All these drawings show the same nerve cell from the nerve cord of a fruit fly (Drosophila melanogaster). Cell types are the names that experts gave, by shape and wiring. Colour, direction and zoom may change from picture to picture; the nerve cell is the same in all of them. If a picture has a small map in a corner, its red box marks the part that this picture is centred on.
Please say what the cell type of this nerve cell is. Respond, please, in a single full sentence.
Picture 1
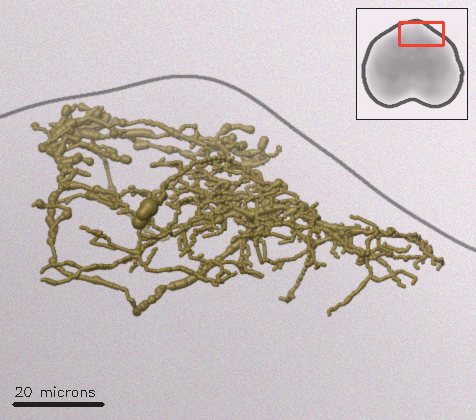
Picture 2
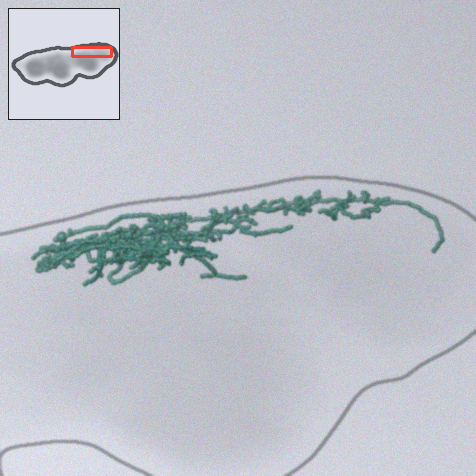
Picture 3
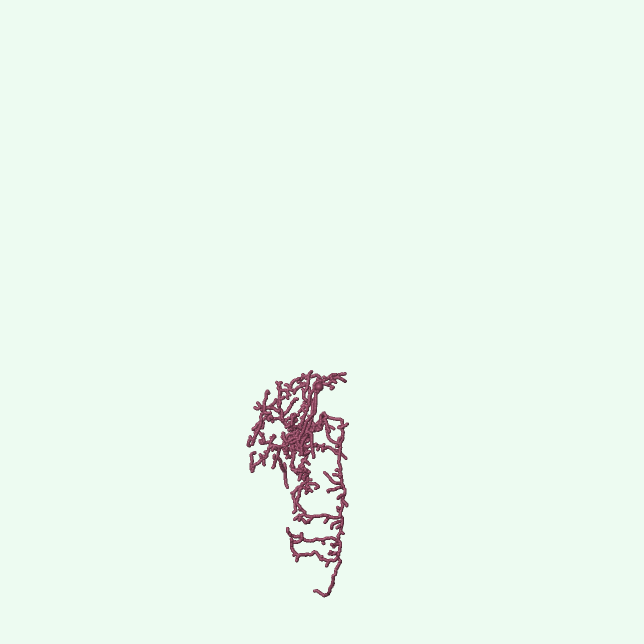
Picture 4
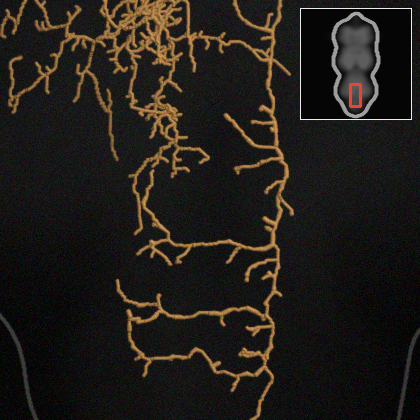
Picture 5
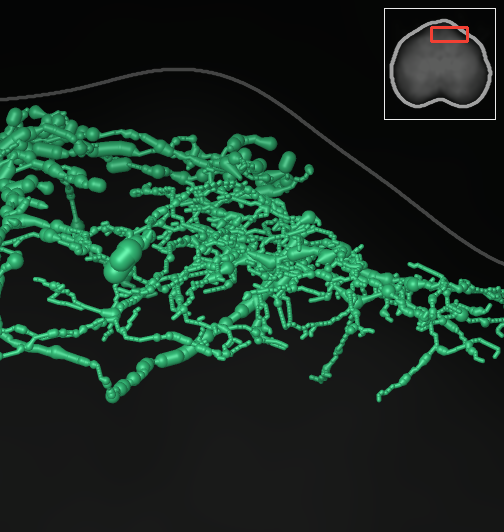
In terms of cell type, the nerve cell is IN19B050.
